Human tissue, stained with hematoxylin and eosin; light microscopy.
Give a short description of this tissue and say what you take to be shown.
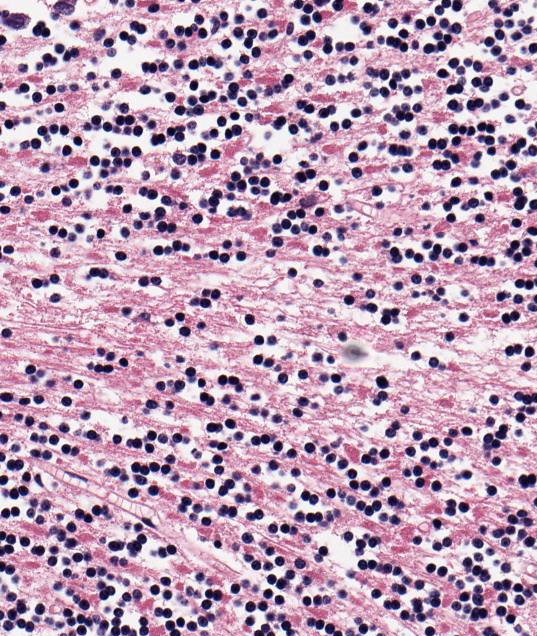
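Small, round, dark nuclei are densely scattered over the whole field, with no glands, tubules or epithelium anywhere. They are uniform in size and stain deep blue-black. Most cells have scant cytoplasm, many showing a thin clear rim around the nucleus. Just right of centre lies a single larger, pale grey, smudged nucleus. The tissue is cerebellum.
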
